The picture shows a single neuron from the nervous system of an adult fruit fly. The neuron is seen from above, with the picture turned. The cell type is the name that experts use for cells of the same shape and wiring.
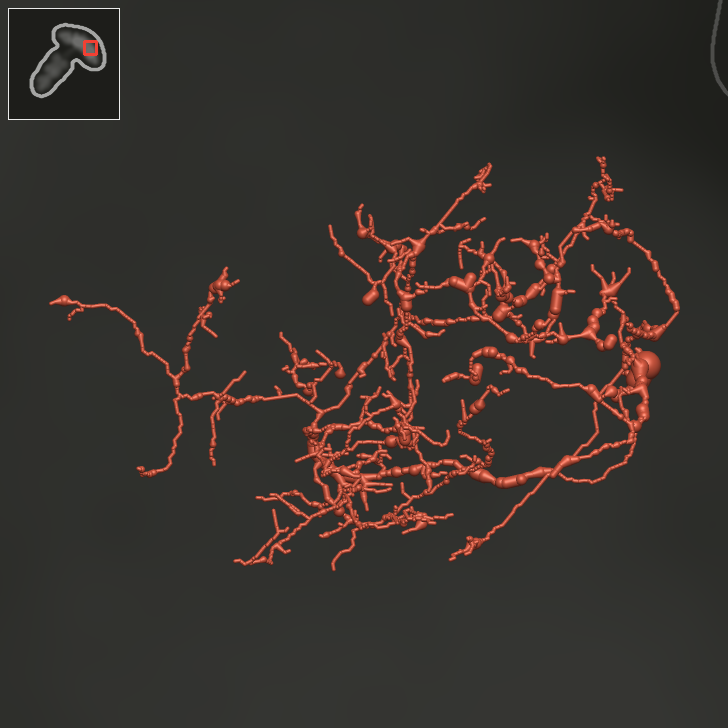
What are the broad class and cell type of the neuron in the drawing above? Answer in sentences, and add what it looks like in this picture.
Its broad class is central-brain intrinsic neuron. The cell type is AVLP380. It lies in the brain. As drawn here it is wider than it is tall.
